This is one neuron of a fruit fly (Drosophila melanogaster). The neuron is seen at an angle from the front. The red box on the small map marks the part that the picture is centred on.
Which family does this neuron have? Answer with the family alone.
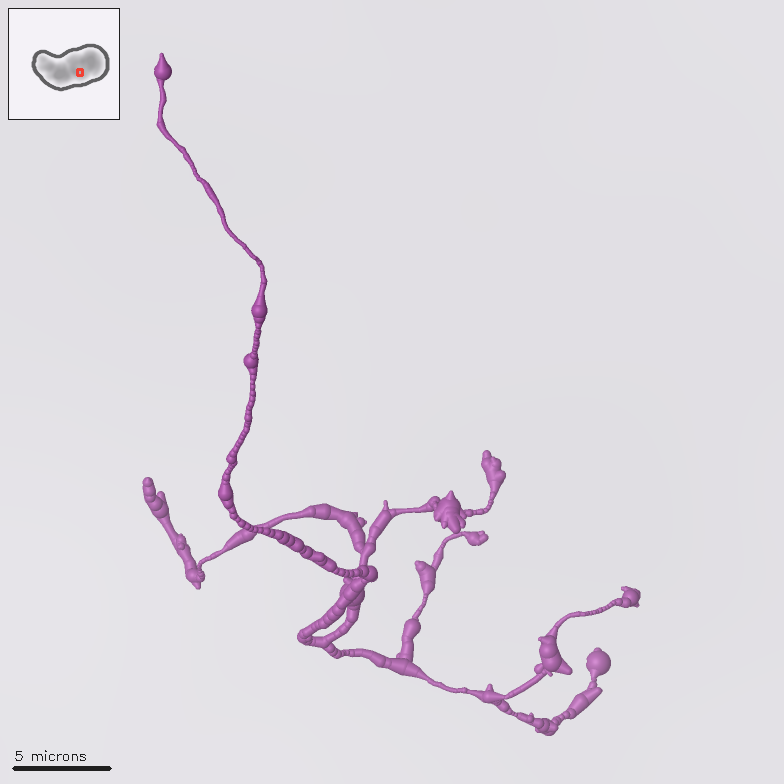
class olfactory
